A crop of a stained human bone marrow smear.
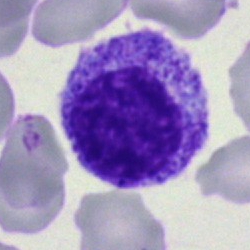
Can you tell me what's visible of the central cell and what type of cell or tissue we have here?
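Round in outline, the cell has its nucleus toward the lower left, leaving a wider band of cytoplasm at the upper right. The cytoplasm holds many dark purple granules, and no vacuoles are seen. The cell is a myelocyte.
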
